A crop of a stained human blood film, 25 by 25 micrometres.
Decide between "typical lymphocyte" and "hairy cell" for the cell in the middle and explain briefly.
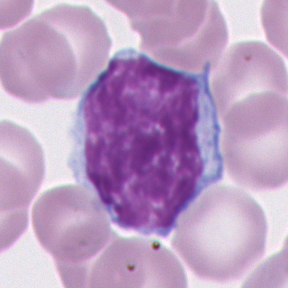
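This cell is a typical lymphocyte rather than a hairy cell.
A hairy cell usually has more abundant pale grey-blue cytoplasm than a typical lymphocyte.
Here the cytoplasm forms only a narrow pale blue rim, darker at its outer edge. The nucleus is a single unlobed mass filling most of the cell.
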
